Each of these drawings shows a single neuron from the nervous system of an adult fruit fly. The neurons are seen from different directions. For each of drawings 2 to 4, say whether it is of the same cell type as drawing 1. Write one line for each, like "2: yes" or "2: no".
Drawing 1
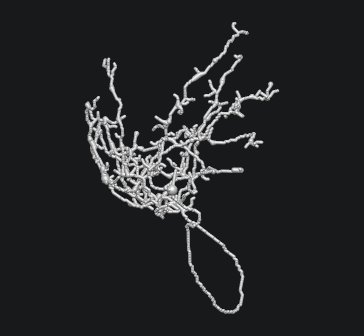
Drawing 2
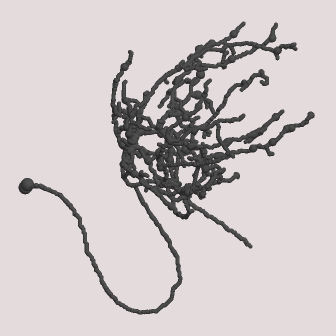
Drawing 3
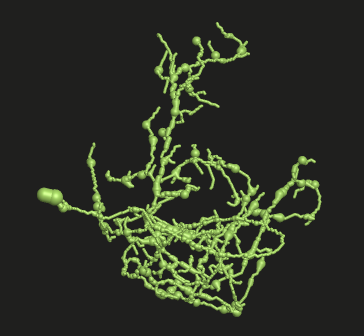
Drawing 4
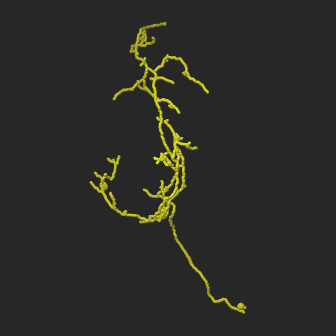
2: yes
3: yes
4: no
